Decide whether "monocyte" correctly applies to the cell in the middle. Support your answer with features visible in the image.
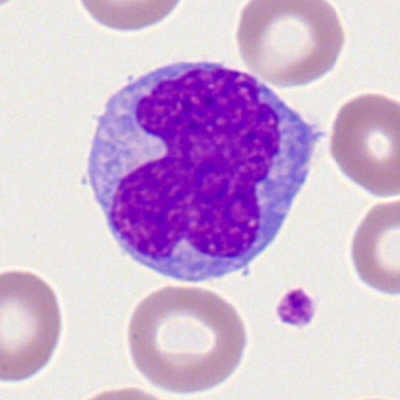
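Outline roughly round, edge slightly uneven, a few tiny tags sticking out from the surface. Nucleus with a deep notch on the left and a second, smaller notch in its lower edge. Chromatin clumped, darker purple patches among paler ones. Cytoplasm pale greyish blue.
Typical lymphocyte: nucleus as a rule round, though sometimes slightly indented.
Two notches, one of them deep, count against lymphocyte.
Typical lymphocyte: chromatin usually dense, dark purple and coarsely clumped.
The clumped chromatin here does not count against lymphocyte. Verdict: monocyte fits.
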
